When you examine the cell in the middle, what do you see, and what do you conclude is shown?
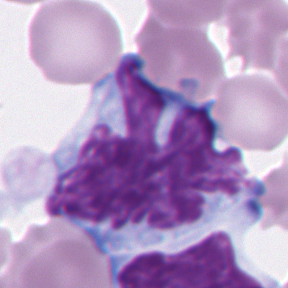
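The outline here is irregular and angular rather than round. Inside, the nucleus is folded into several twisted, overlapping lobes, and the cytoplasm is pale blue with no granules in it. That's a monocyte.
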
